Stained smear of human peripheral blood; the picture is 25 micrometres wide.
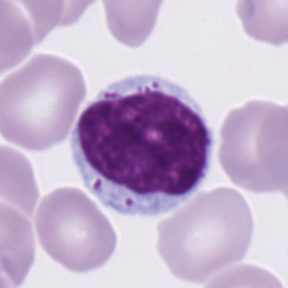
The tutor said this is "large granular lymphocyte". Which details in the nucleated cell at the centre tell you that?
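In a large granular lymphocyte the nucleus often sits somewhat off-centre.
That fits this cell, whose rim of cytoplasm is wider below the nucleus than above it.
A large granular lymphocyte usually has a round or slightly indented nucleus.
Here the nucleus is oval in outline, about 12 by 9 micrometres, which does not go with that.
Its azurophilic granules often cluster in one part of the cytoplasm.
In this cell the few reddish-purple granules are scattered instead, which also does not go with it. The cell is about 12 micrometres across, with the nucleus filling about 70% of its area; the chromatin is dark purple and coarsely clumped, and the cytoplasm is pale blue.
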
